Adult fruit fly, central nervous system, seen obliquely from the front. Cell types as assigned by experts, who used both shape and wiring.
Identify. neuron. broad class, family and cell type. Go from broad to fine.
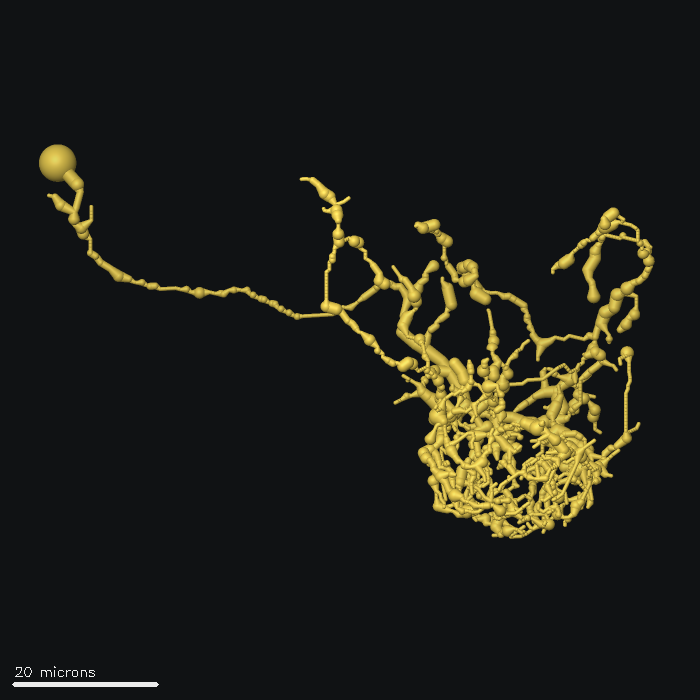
central-brain intrinsic neuron; hemilineage ALl1_dorsal; l2LN23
